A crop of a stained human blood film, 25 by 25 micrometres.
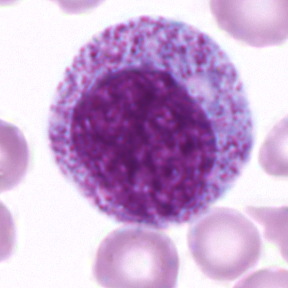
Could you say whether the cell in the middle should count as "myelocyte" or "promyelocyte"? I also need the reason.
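Of the two, the cell is the promyelocyte, not the myelocyte. Between its granules, the cytoplasm is a pale lilac-blue.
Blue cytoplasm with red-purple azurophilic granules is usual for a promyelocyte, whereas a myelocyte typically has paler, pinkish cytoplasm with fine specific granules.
The cell measures about 18 micrometres across. Its nucleus lies off-centre, towards the lower left, within a broad rim of cytoplasm that is widest at the top and right. Beside the nucleus, at its upper right, lies a pale area with few granules.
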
